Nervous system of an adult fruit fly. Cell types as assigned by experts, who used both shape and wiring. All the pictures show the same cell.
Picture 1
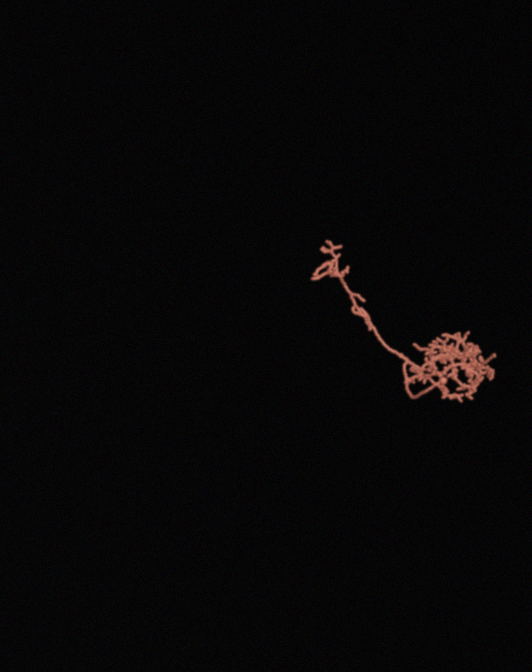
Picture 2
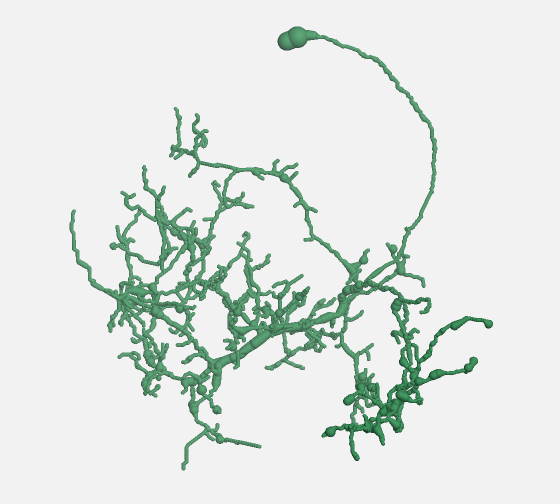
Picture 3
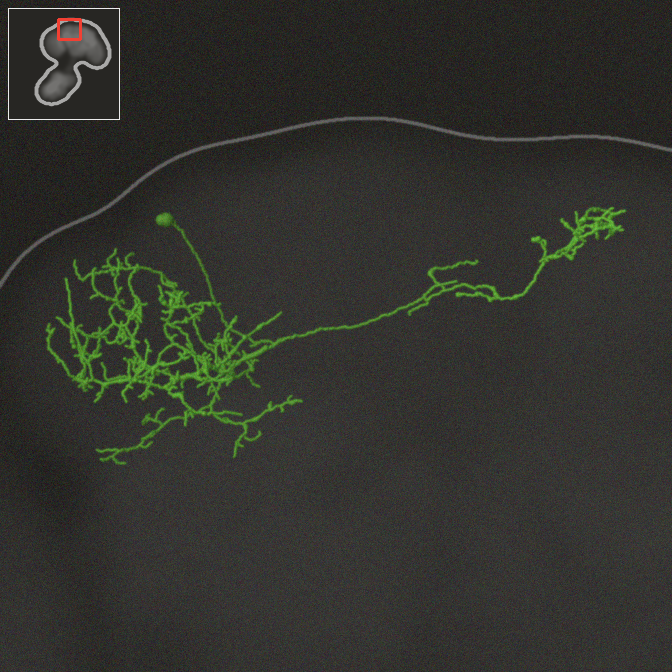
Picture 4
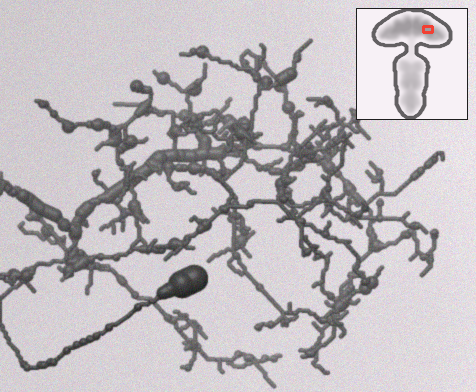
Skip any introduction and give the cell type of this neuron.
LHPD2a2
